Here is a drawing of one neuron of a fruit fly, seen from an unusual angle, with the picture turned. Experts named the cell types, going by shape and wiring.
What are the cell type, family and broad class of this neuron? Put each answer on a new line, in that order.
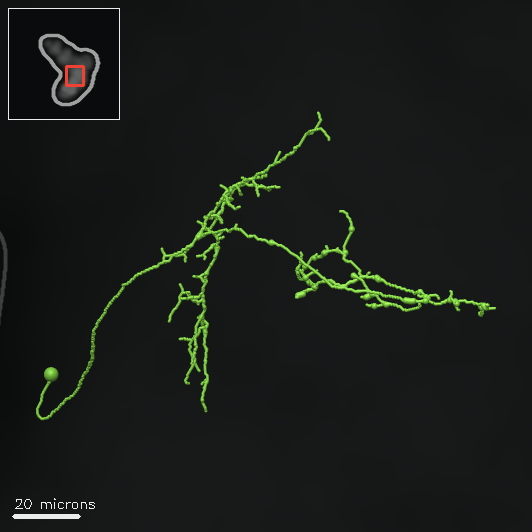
CL348
hemilineage DM6_posterior
central-brain intrinsic neuron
